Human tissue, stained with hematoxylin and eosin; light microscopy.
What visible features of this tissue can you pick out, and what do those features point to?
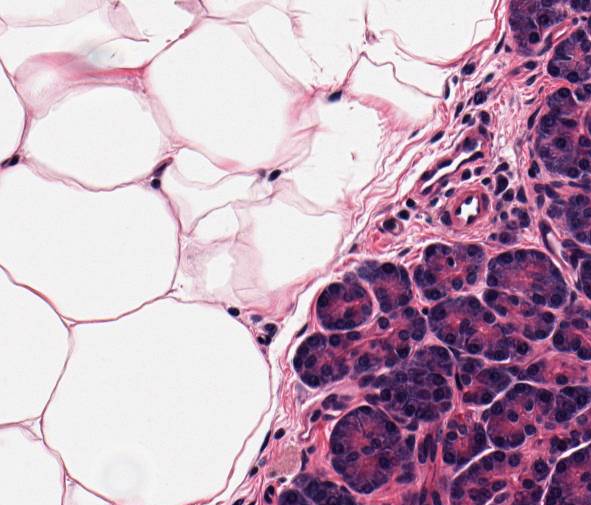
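Layout: fat occupies the left and upper field, densely packed glandular tissue the right and lower right. Units: small rounded acini of pyramidal cells, round nuclei basal. Cytoplasm: dark purple basally, pinker and granular toward each acinus centre. Duct: one small, cuboidal-lined, with open round lumen, near the glandular area's top, right of centre. Name: pancreas.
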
